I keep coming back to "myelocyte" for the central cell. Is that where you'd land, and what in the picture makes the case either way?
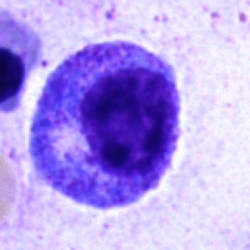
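Not a myelocyte, I'd say; this one is a promyelocyte. What settles it is the cytoplasm: it's blue, in a wide rim that's broadest on the left.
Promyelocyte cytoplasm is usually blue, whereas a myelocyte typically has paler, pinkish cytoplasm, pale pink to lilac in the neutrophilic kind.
So the colour goes with promyelocyte and against myelocyte. Beyond that you simply see a round to slightly oval, smooth outline, a nucleus sitting off-centre toward the right, and a paler patch of cytoplasm just to its left. Part of another cell with a dark nucleus is cut off at the upper-left edge.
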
